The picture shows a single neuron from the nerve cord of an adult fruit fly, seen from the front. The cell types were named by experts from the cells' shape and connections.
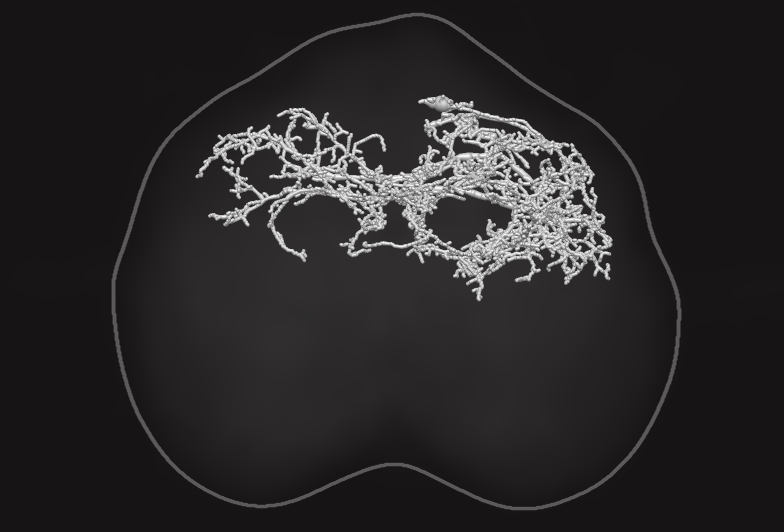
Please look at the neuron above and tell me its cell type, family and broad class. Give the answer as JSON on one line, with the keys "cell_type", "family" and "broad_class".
{"cell_type": "IN19B008", "family": "hemilineage 19B", "broad_class": "nerve-cord intrinsic neuron"}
